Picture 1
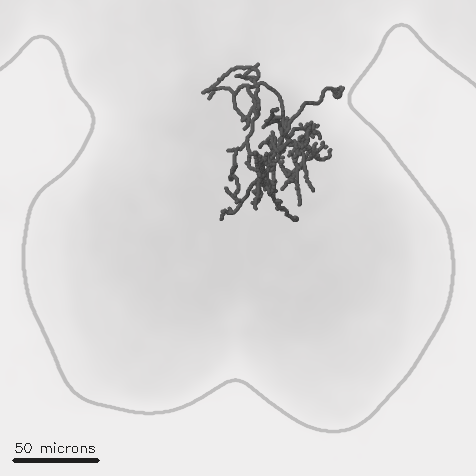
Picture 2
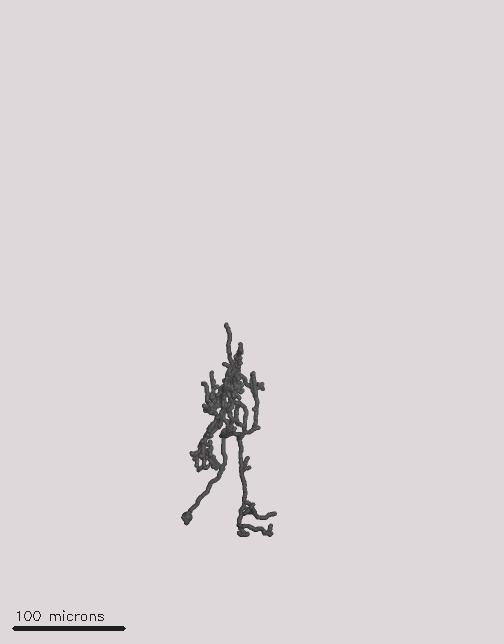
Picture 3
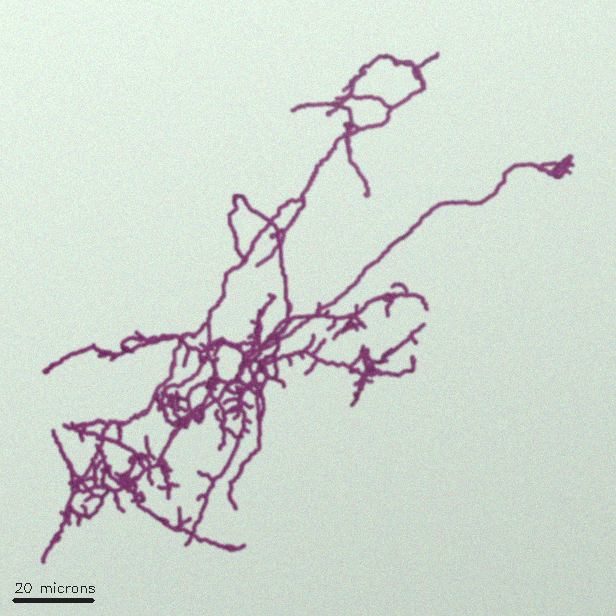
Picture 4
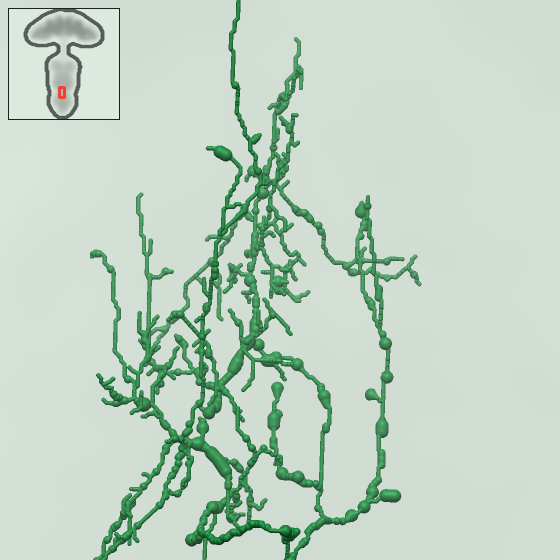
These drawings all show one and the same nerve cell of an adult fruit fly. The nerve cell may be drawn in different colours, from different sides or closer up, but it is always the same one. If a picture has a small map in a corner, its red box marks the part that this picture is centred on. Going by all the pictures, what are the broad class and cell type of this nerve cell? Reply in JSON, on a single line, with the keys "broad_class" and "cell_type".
{"broad_class": "nerve-cord intrinsic neuron", "cell_type": "INXXX423"}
